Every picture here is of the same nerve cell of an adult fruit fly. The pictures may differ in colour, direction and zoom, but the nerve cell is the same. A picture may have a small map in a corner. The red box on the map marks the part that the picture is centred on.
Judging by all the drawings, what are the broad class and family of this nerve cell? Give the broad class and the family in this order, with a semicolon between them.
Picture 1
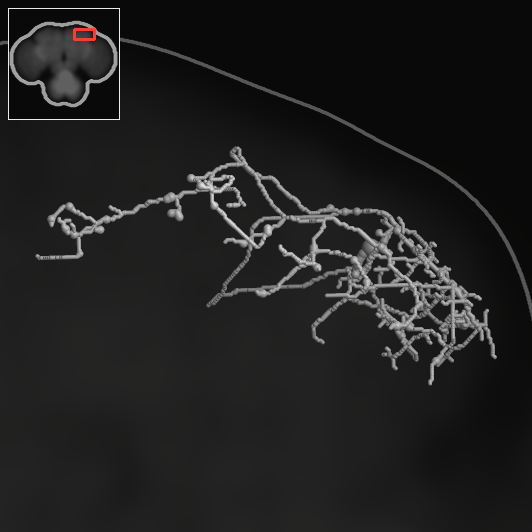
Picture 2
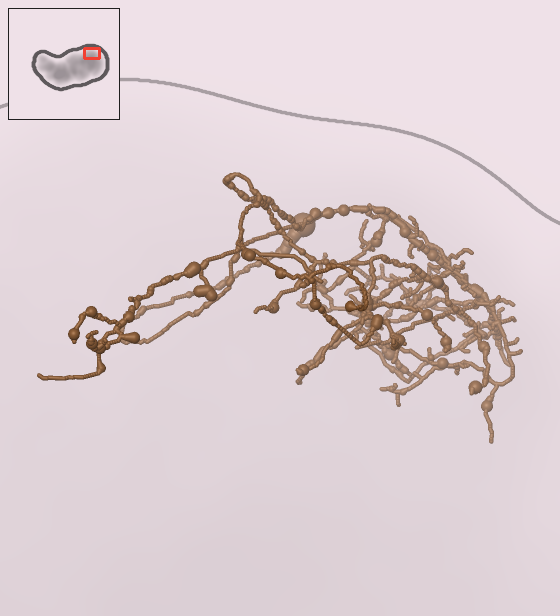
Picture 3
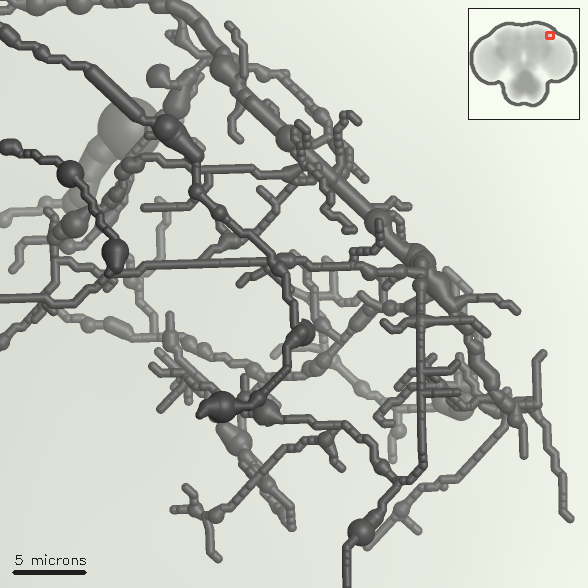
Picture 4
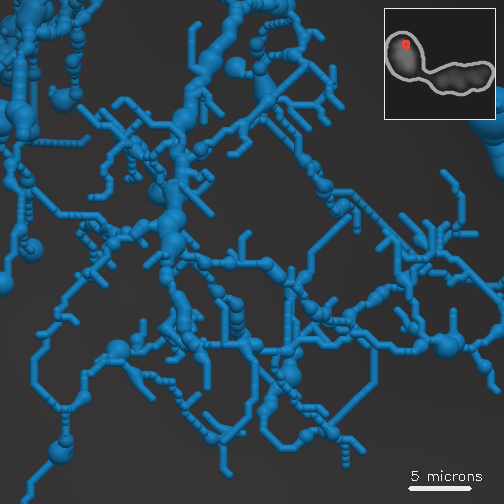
central-brain intrinsic neuron; hemilineage LHp2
